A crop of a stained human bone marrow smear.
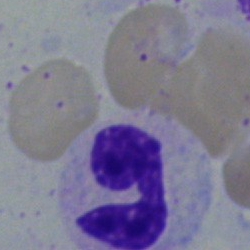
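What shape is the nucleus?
A thick band bent into a hook.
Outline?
Round and smooth.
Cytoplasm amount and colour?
Plentiful, pale lilac-grey, holding fine, faint lilac granules.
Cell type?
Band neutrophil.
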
